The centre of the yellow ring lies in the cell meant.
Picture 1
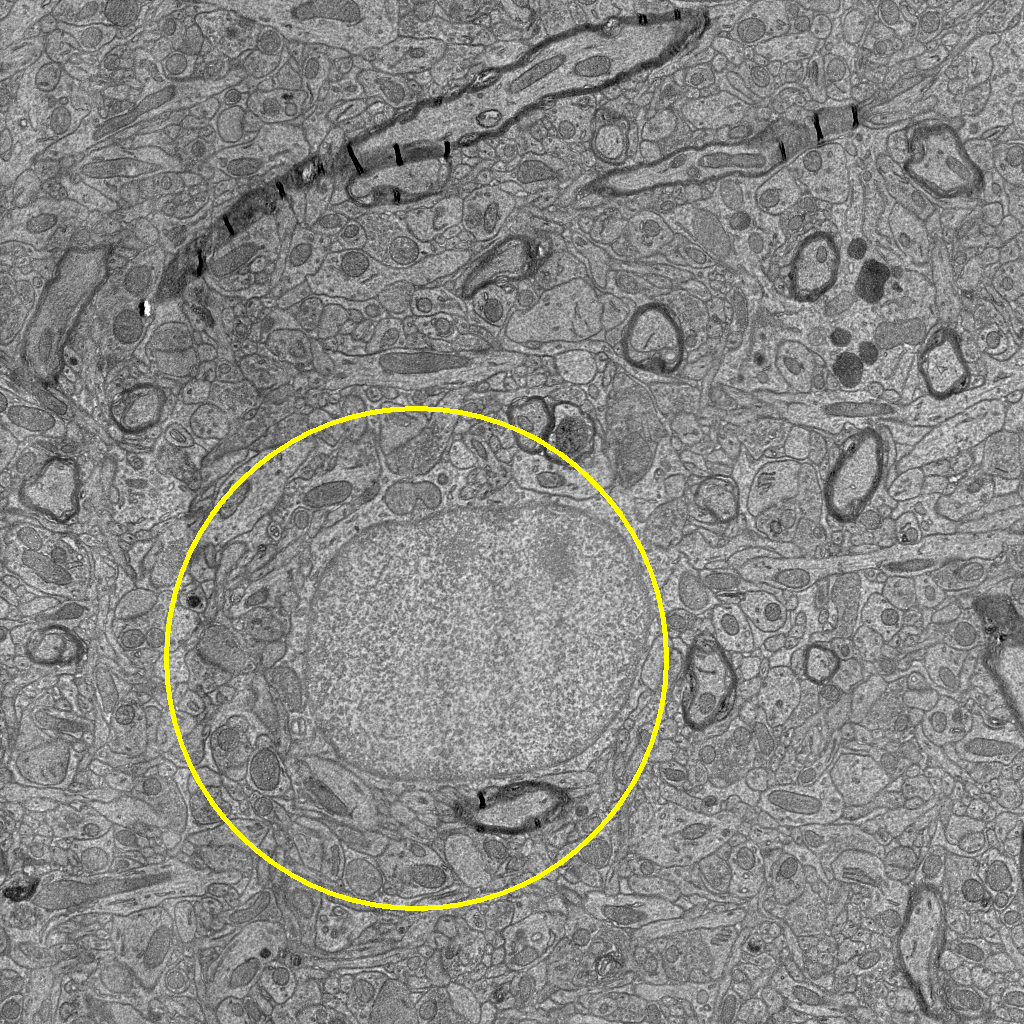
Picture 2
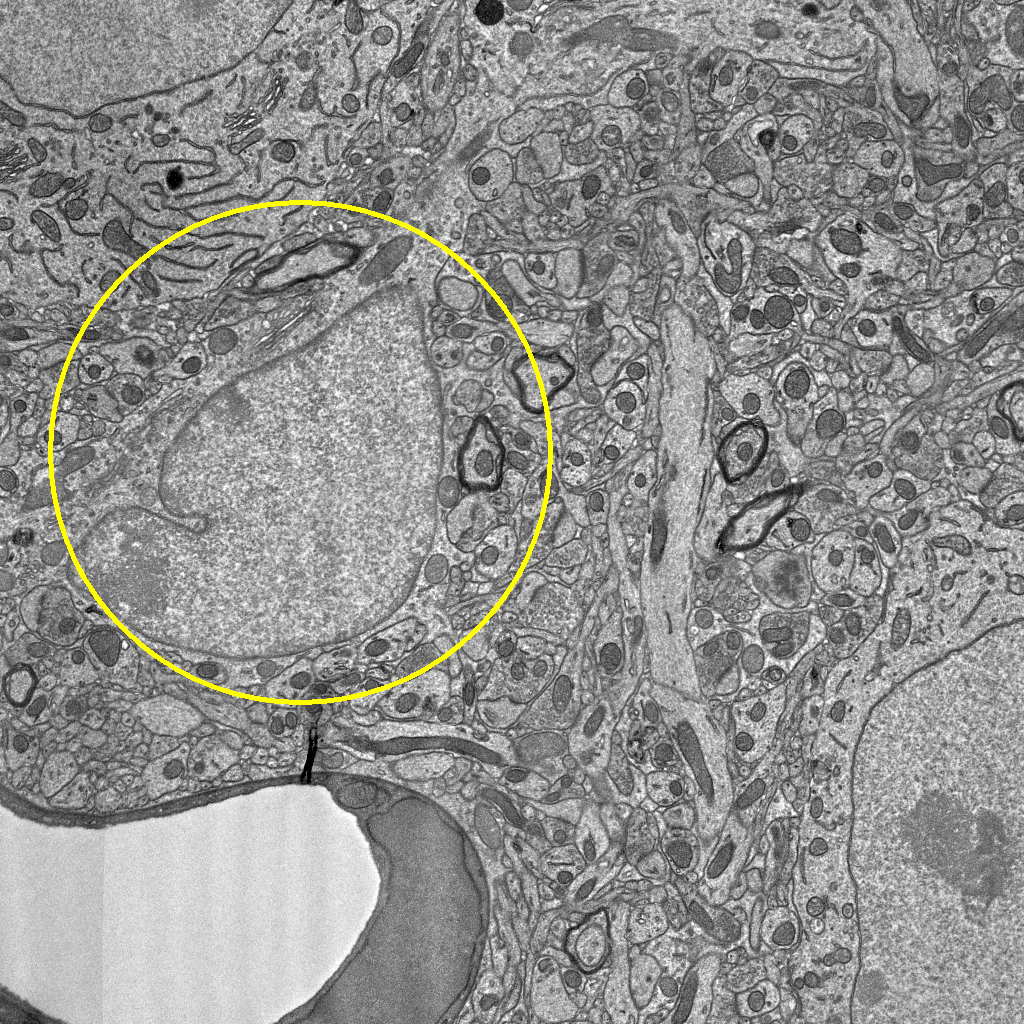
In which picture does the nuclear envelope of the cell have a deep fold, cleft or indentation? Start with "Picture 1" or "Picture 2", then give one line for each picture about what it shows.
Picture 2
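Picture 1: The nuclear envelope runs smoothly without deep infoldings.
Picture 2: A deep, narrow cleft of the nuclear envelope cuts into the nucleus from its left side.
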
